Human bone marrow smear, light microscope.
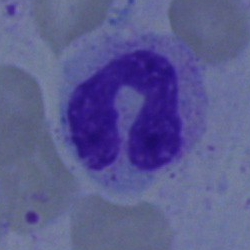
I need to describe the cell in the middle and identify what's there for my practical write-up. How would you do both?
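Start with the nucleus, a curved band bent into a horseshoe whose closed end sits at the top. Its chromatin is dark purple and coarsely clumped, with no nucleoli visible. Around it, the cytoplasm is pale greyish-lilac. This is a band neutrophil.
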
